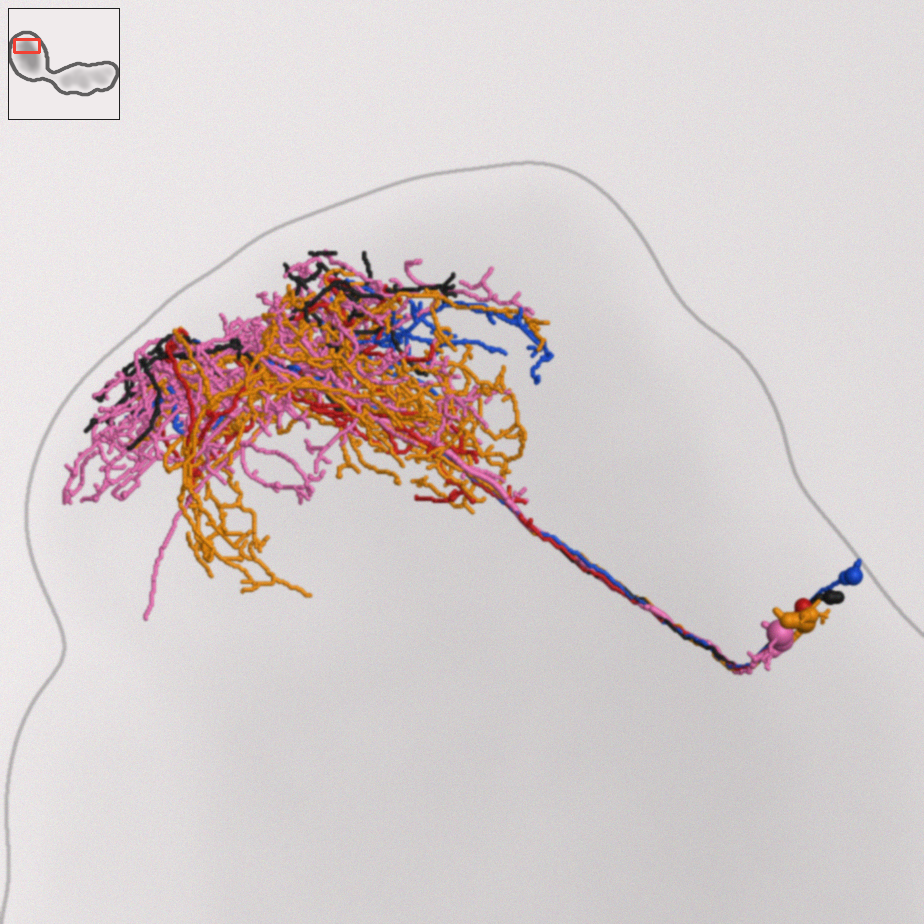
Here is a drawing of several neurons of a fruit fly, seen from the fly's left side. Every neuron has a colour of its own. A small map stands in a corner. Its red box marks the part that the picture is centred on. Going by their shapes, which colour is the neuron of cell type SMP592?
blue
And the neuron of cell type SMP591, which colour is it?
black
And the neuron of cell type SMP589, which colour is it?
pink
